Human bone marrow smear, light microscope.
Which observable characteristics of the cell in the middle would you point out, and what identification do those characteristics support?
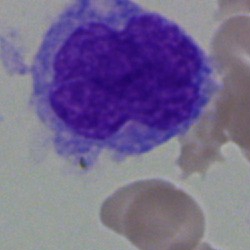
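The outer margin strikes me first: irregular and ragged, not smooth. The nucleus is folded into lobes, and a notch cuts into its lower edge. Its chromatin looks fine and lacy rather than clumped into coarse dark blocks. From the upper left, a wispy strand of cytoplasm trails away. The cell is a monocyte.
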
